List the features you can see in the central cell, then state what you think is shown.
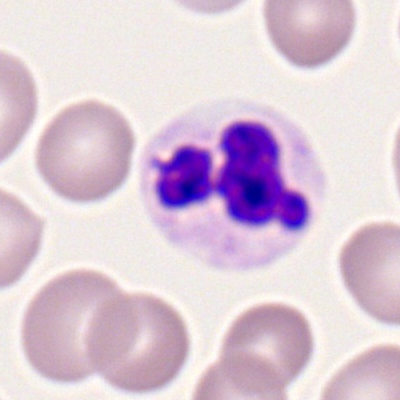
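Round, smooth cell outline. Dark purple chromatin, coarsely clumped. Pale pinkish-lilac cytoplasm, plentiful, surrounding the nucleus on all sides; no vacuoles. Segmented neutrophil.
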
